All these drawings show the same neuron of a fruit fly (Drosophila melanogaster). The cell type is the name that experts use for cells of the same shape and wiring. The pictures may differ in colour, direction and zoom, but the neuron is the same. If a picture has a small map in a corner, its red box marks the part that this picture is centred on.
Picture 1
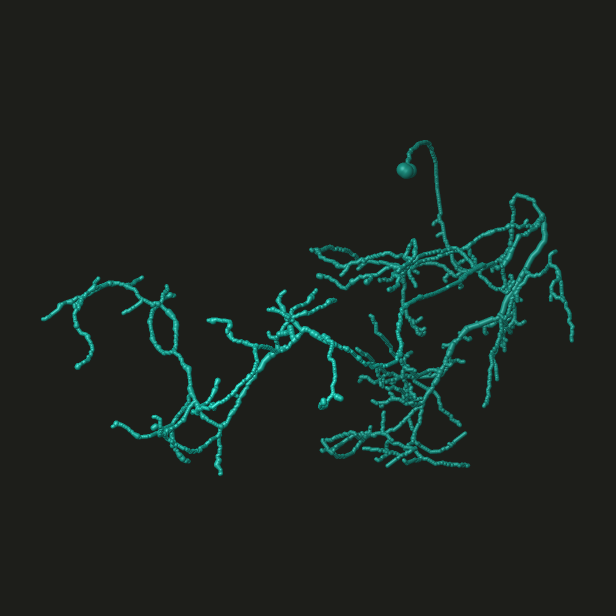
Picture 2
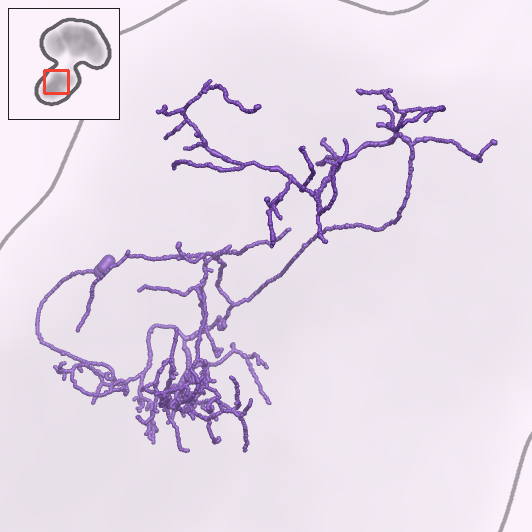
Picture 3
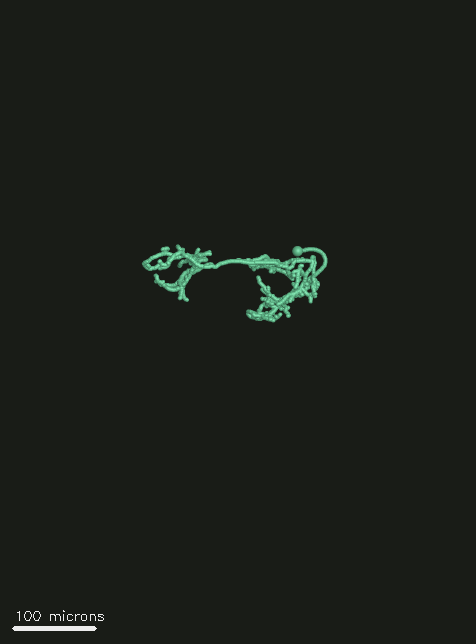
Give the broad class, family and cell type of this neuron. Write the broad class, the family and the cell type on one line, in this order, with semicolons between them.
nerve-cord intrinsic neuron; hemilineage 19B; IN19B047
